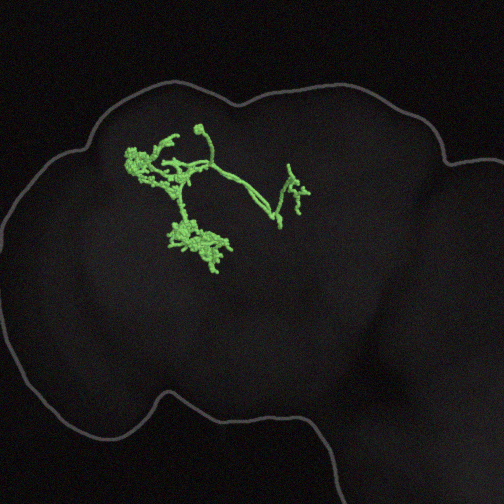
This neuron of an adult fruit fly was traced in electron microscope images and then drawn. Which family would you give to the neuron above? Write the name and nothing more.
hemilineage SMPad2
